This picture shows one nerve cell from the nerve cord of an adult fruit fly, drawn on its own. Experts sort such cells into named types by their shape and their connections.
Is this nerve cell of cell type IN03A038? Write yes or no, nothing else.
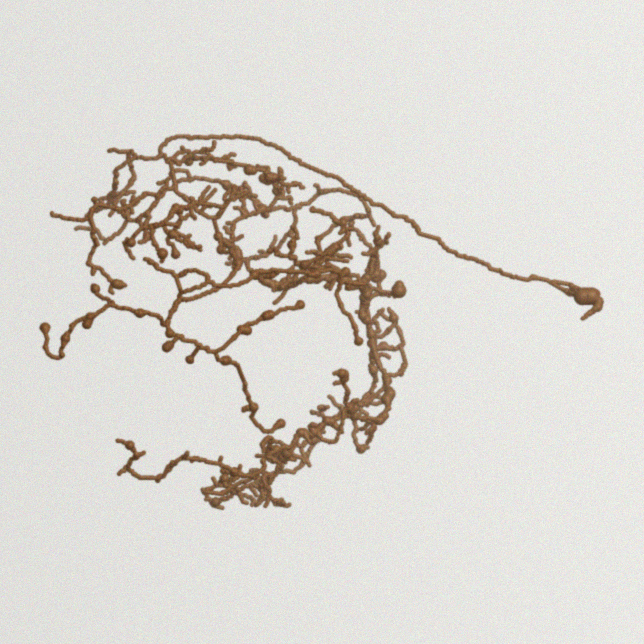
no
